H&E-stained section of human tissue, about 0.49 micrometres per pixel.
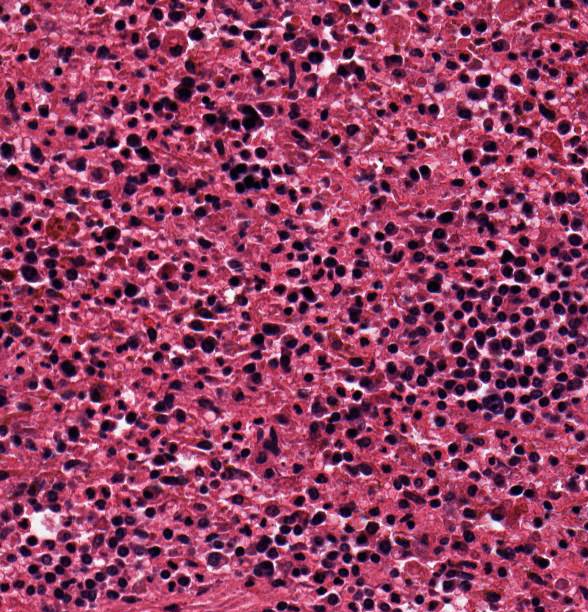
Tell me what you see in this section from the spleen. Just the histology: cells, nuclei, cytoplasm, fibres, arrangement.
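Across the whole field, cells form a diffuse, crowded sheet with no glands, follicles or other organized units. Most nuclei are small, round and densely dark-staining, and pink-staining cells and material fill the spaces between them throughout. Fat vacuoles are absent.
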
